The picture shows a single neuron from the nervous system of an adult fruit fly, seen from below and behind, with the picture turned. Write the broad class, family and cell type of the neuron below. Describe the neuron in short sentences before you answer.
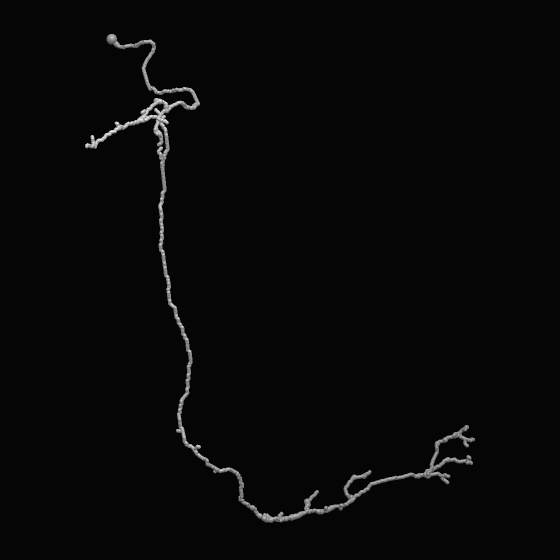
The cell body is at the upper left of the picture. In this view it is about as wide as it is tall. Its broad class is central-brain intrinsic neuron. The name of its family is class Kenyon Cell. Its cell type is KCg-d.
